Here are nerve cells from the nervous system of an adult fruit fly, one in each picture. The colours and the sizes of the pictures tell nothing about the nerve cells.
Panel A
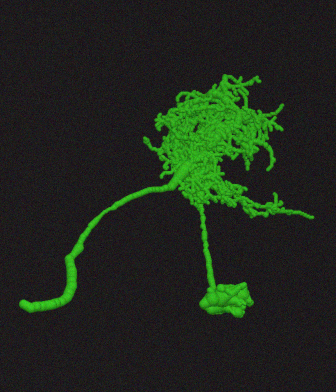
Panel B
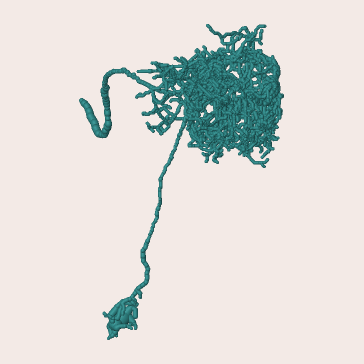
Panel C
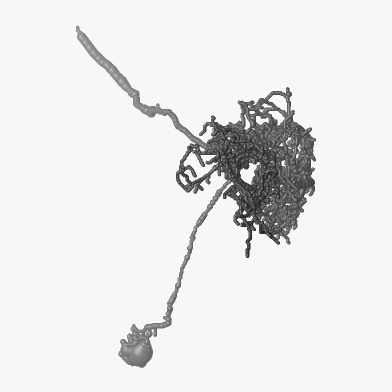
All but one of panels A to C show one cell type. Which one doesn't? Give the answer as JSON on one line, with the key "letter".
{"letter": "A"}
